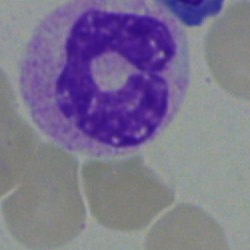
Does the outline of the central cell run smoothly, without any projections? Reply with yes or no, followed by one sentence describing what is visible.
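Yes. The cell outline is round and smooth.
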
